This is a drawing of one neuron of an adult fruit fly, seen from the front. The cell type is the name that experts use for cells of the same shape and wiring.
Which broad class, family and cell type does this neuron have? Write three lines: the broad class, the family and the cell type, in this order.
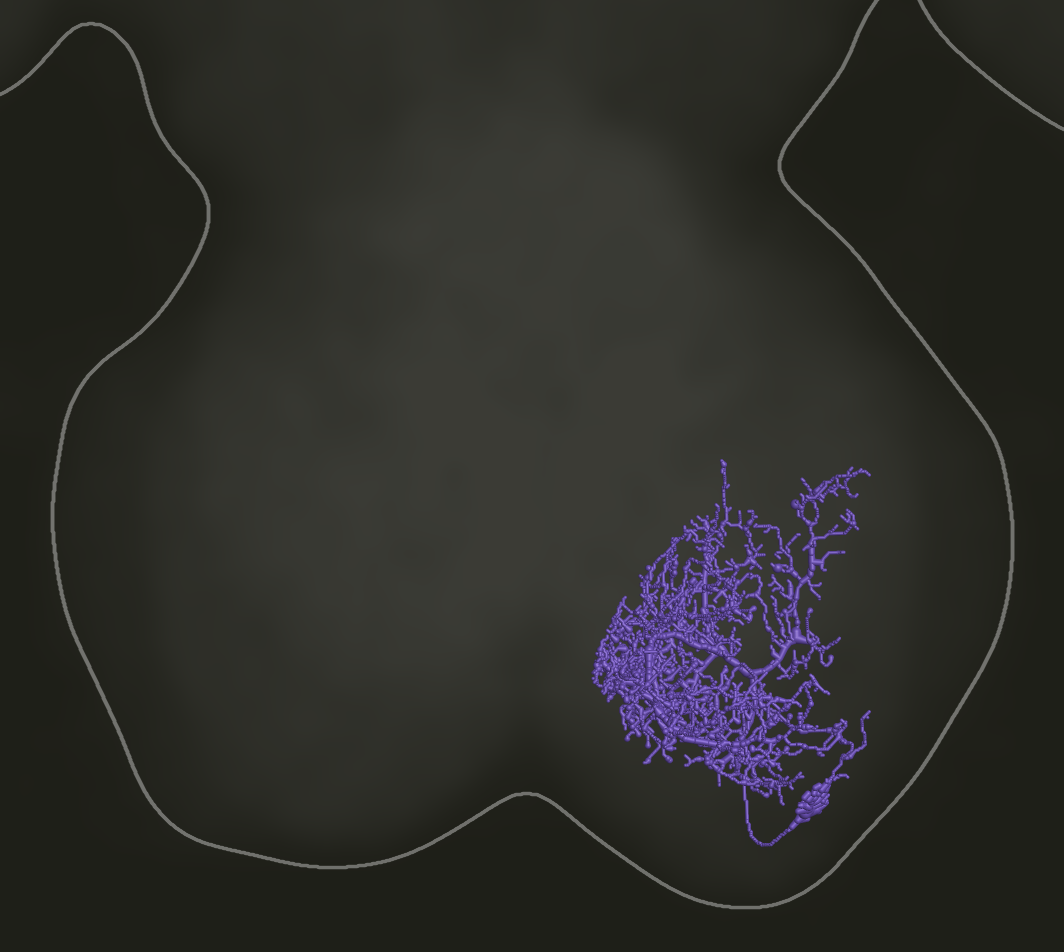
nerve-cord intrinsic neuron
hemilineage 13A
IN13A007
